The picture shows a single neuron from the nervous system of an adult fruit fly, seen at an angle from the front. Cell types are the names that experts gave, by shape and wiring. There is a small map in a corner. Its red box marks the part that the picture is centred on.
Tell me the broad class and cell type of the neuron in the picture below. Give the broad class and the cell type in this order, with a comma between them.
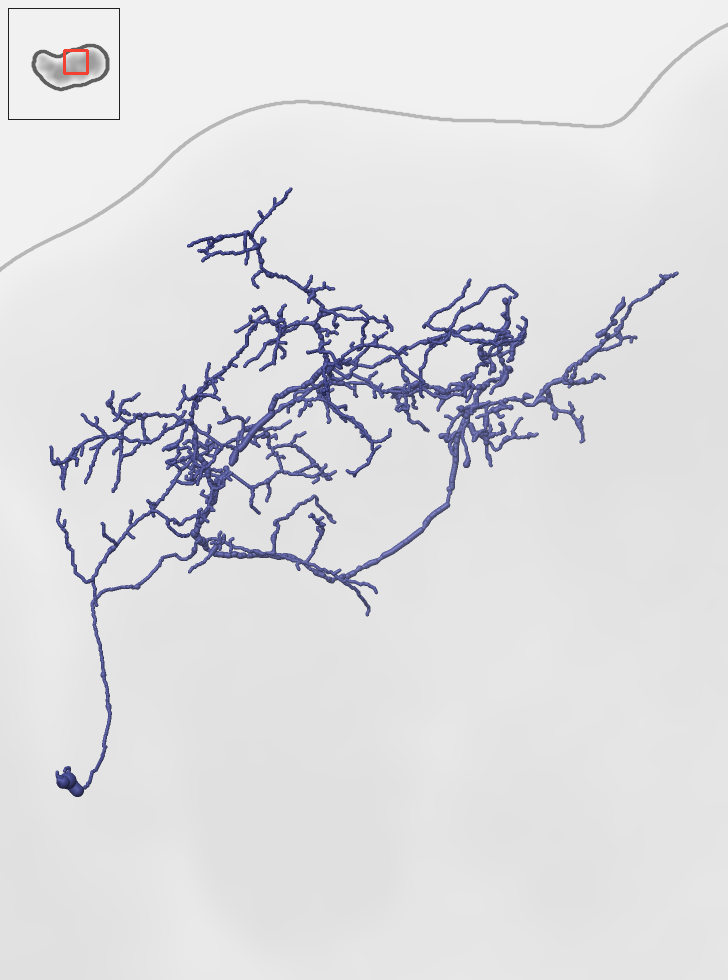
central-brain intrinsic neuron, CB0633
